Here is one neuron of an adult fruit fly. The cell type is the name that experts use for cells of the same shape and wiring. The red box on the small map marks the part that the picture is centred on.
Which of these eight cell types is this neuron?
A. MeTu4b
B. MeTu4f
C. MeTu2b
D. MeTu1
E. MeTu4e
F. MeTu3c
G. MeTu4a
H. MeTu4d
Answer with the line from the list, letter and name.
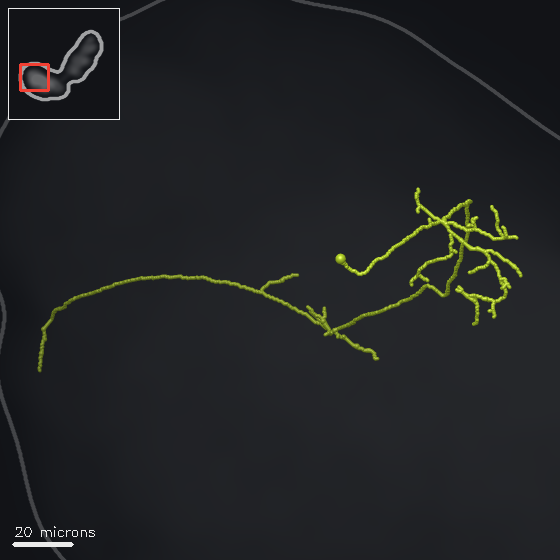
A. MeTu4b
